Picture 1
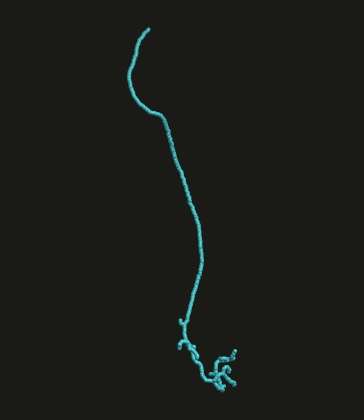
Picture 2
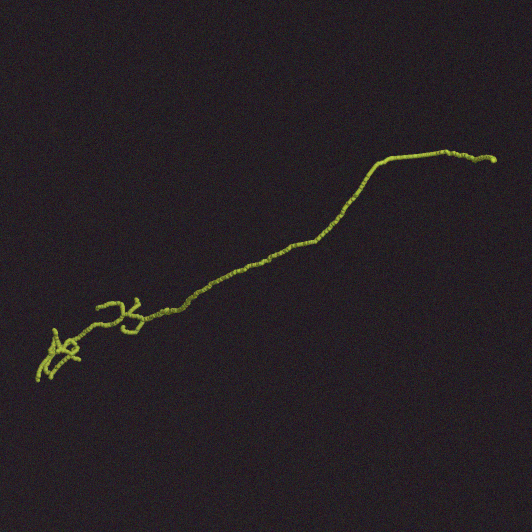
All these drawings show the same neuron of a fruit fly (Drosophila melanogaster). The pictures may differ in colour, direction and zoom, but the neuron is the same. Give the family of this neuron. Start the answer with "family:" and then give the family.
family: class mechanosensory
